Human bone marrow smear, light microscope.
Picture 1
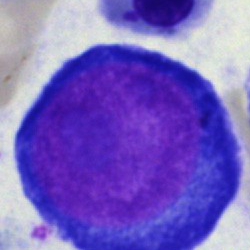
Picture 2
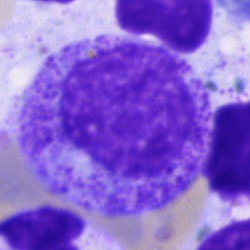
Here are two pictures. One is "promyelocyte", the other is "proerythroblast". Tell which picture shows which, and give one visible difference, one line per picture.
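The cell in picture 1 is a proerythroblast. No distinct granules are visible in the cytoplasm.
The cell in picture 2 is a promyelocyte. Many purple granules are scattered throughout the cytoplasm.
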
